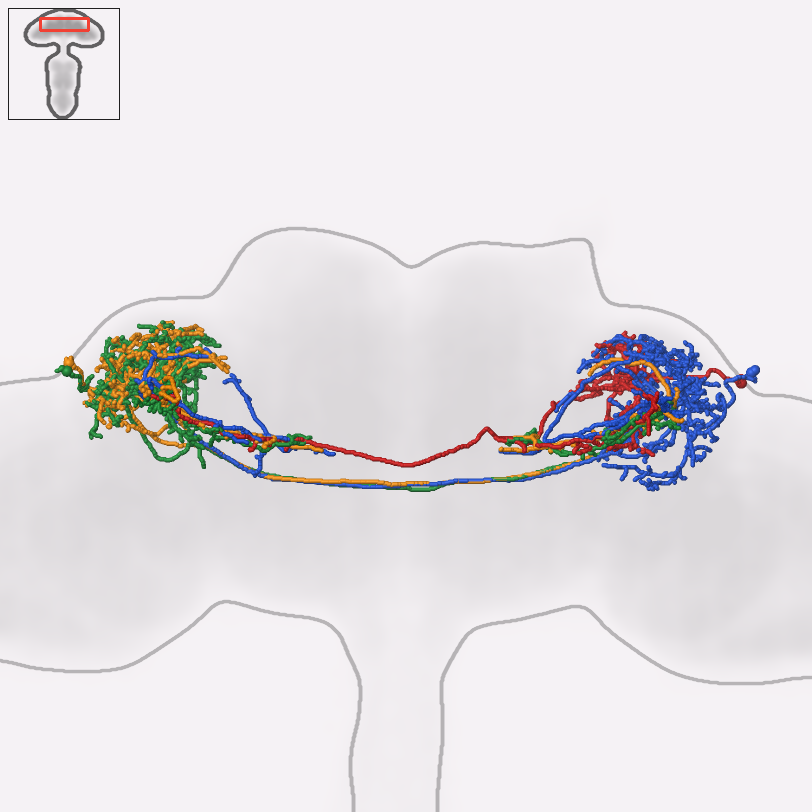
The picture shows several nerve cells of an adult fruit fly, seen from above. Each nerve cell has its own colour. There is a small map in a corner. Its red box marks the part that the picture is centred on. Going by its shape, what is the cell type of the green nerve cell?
AVLP219_c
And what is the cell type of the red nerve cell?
AVLP191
